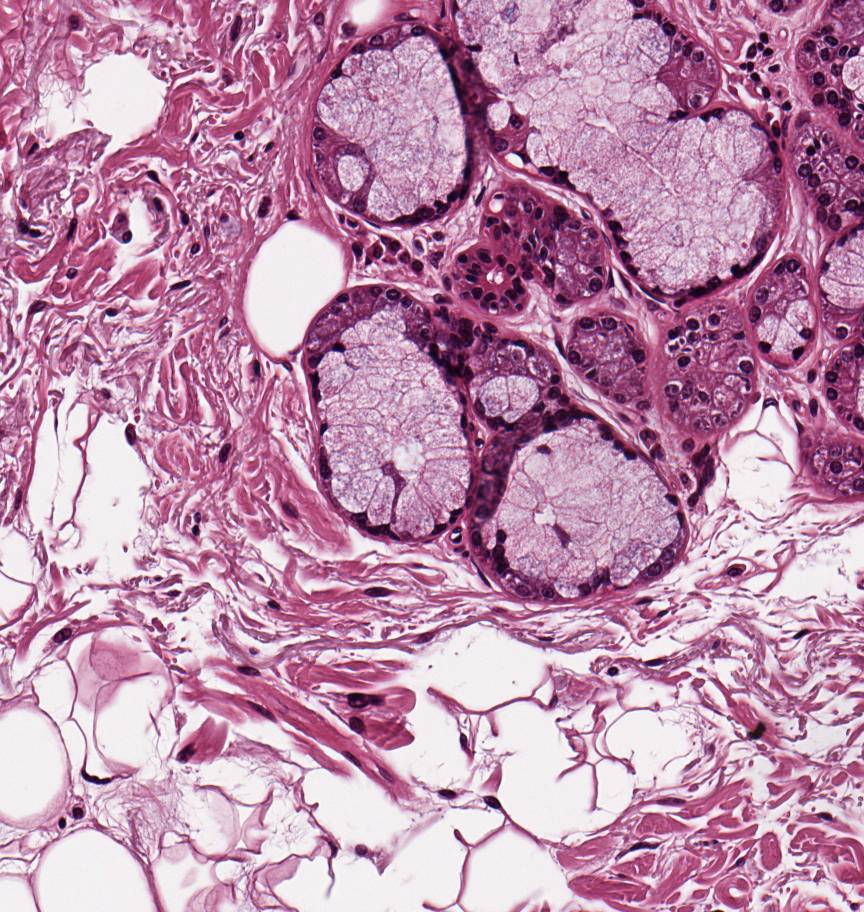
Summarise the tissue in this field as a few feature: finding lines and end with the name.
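Acini: a cluster filling the upper right
Surroundings: fibrous connective tissue to the left, fat below
Mucous cell nuclei: flattened, dark, pressed against the acinar base
Lumens: narrow, barely visible
Between acini: thin strands of pink fibrous tissue
Name: minor salivary gland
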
